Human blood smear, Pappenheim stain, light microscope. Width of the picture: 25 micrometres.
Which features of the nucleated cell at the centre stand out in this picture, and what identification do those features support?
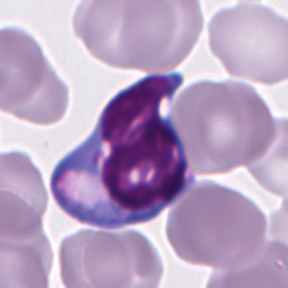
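Outline irregular, tapering to a narrow tip at upper right. Pale, nearly white zone in cytoplasm on lower-left side of nucleus. Several small clear spots over nucleus. No coarse granules in cytoplasm. Typical lymphocyte.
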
